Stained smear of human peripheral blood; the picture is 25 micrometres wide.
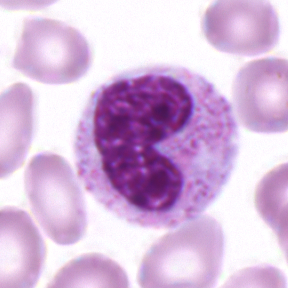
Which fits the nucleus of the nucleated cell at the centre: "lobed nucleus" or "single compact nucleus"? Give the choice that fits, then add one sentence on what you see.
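Single compact nucleus. The nucleus is kidney-shaped.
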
